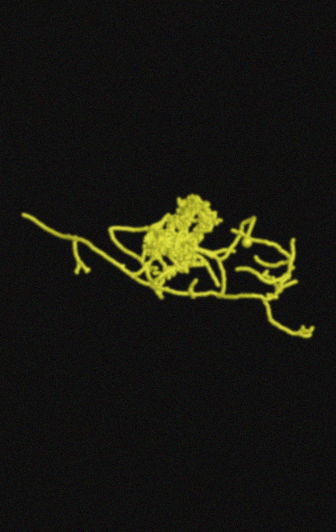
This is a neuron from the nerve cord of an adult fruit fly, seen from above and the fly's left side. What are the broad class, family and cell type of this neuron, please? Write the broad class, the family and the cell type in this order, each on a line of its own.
ascending neuron
hemilineage 19B
dMS9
